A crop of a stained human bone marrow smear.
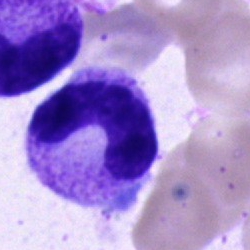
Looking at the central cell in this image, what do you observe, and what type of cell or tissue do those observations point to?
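A thick, curved band forms the nucleus, shaped like a horseshoe, with its hollow opening downward. Its chromatin is dense and dark purple. Fine purple granules fill the cytoplasm. This cell is a band neutrophil.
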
